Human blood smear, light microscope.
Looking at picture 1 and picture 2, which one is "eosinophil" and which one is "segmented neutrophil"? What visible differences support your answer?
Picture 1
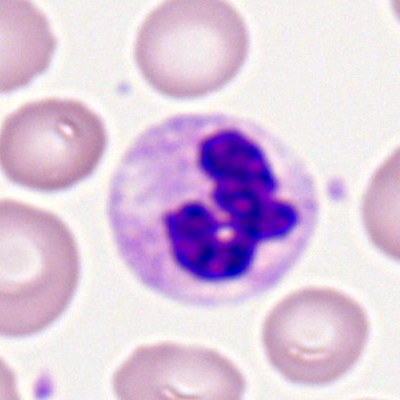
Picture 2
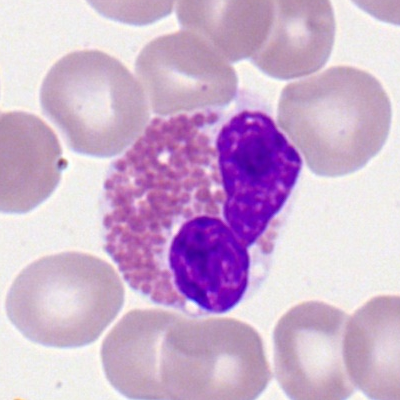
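The segmented neutrophil is in picture 1 and the eosinophil in picture 2. Outline: round and smooth in the segmented neutrophil, roughly round in the eosinophil. Nucleus: the eosinophil has two lobes, one lying above and to the right of the other, and the nucleus sits against the right side of the cell; the segmented neutrophil shows a small white spot in the lower part of its nucleus.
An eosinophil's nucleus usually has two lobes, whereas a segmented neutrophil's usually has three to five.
Chromatin: dark purple in both, coarsely clumped in the segmented neutrophil and densely clumped in the eosinophil.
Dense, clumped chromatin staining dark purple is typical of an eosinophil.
Nucleoli: none visible in either cell. Cytoplasm: the segmented neutrophil has plenty of it, pale lilac-pink, with fine pale lilac granules, while the cytoplasm of the eosinophil is packed with large, round granules of even size.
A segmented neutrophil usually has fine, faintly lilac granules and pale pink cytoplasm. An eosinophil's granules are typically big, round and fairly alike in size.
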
